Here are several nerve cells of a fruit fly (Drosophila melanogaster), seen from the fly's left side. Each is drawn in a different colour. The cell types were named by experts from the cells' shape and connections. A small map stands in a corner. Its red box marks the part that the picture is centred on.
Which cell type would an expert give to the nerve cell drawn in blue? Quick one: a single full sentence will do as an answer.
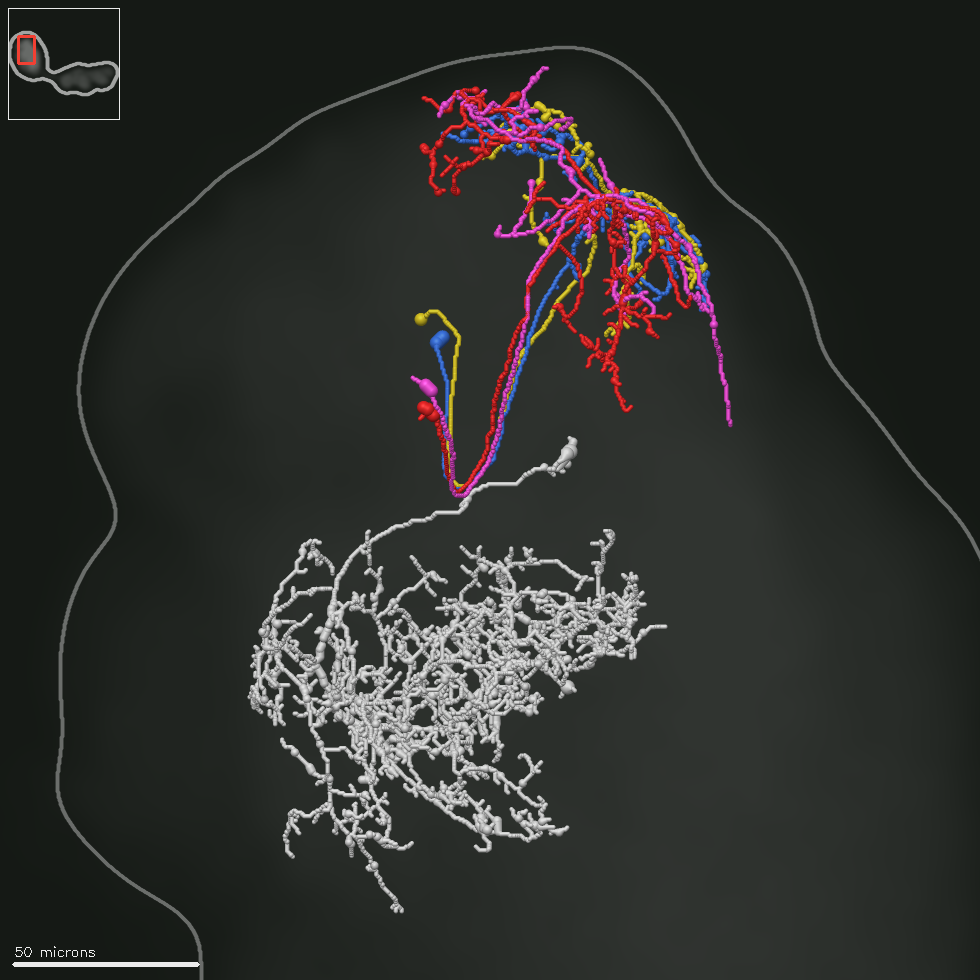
The nerve cell here is of the cell type LHAV5a6_b.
